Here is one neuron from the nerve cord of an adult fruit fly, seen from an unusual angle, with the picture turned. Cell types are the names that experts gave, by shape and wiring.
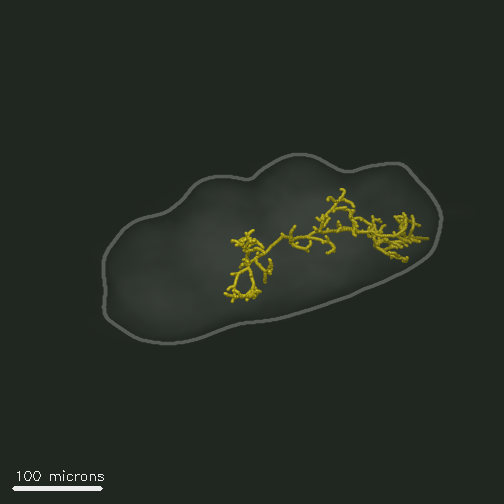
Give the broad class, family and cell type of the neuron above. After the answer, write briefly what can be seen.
Its broad class is descending neuron. The family is DNge. The cell type is DNge063. The drawing shows no cell body. By the scale bar it is about 250 microns wide in this view.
